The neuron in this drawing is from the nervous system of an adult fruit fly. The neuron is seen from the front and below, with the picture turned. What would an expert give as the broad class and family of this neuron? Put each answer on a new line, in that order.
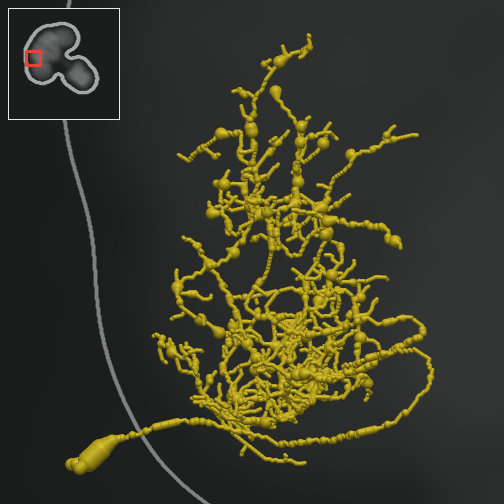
central-brain intrinsic neuron
hemilineage LHl1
